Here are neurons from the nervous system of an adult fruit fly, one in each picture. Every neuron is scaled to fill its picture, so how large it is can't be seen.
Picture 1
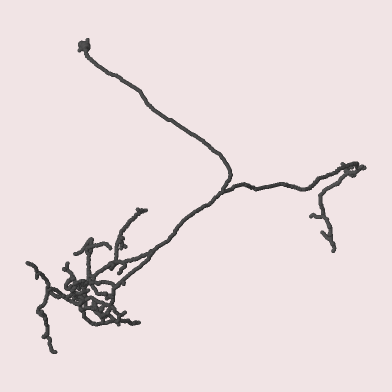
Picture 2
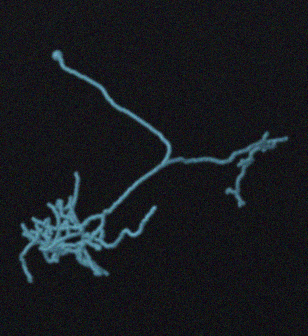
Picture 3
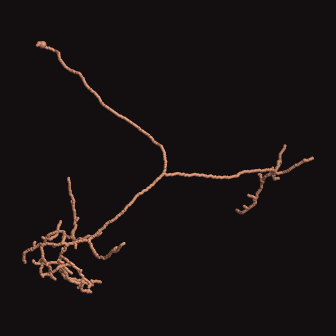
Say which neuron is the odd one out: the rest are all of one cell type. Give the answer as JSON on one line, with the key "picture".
{"picture": 2}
